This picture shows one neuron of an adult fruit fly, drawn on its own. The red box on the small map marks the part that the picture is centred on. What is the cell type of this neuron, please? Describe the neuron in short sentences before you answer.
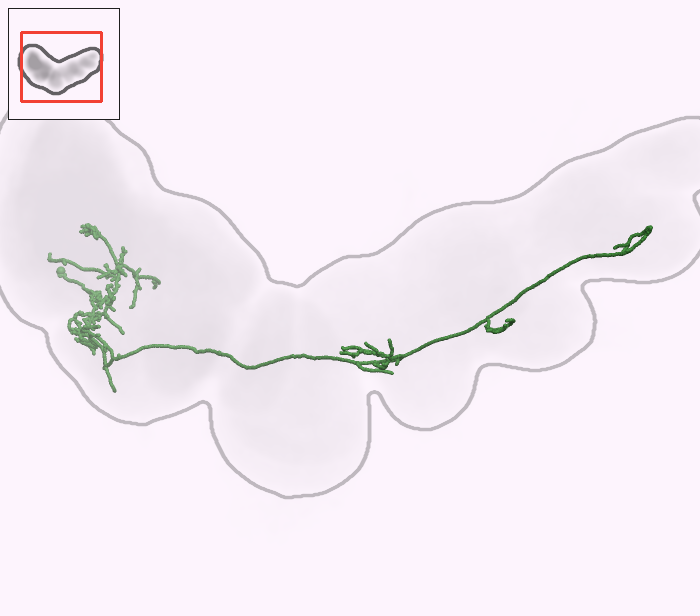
The cell body can be seen on the left of the picture. As drawn here it is more than twice as wide as it is tall. Its broad class is descending neuron. It is of cell type DNde007.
